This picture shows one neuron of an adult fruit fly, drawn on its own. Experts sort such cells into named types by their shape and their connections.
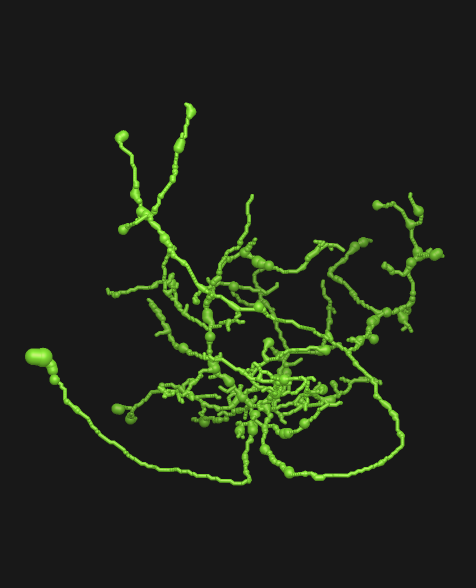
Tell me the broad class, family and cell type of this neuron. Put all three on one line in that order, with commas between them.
nerve-cord intrinsic neuron, hemilineage 01B, IN01B040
